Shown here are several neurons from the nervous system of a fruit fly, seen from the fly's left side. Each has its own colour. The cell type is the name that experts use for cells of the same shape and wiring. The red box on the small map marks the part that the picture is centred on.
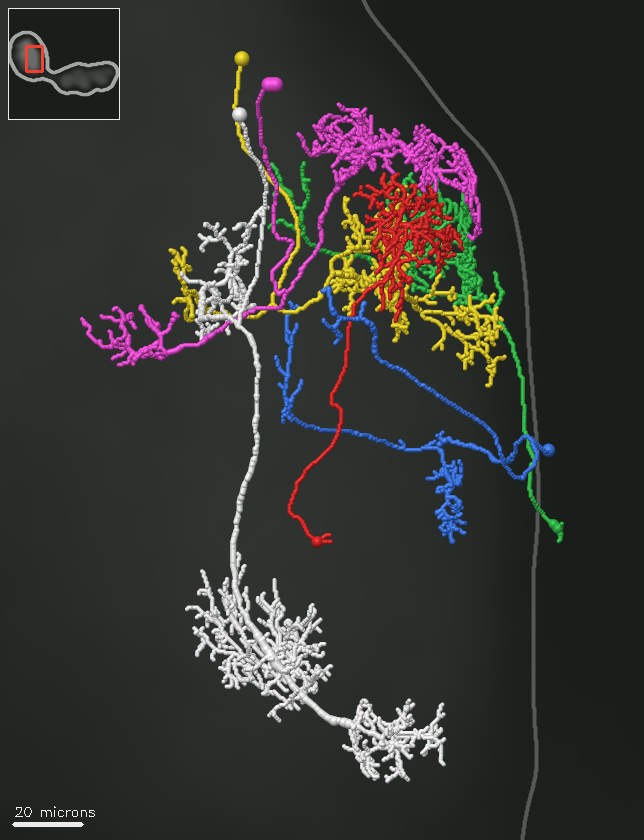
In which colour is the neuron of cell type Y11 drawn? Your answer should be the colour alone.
green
